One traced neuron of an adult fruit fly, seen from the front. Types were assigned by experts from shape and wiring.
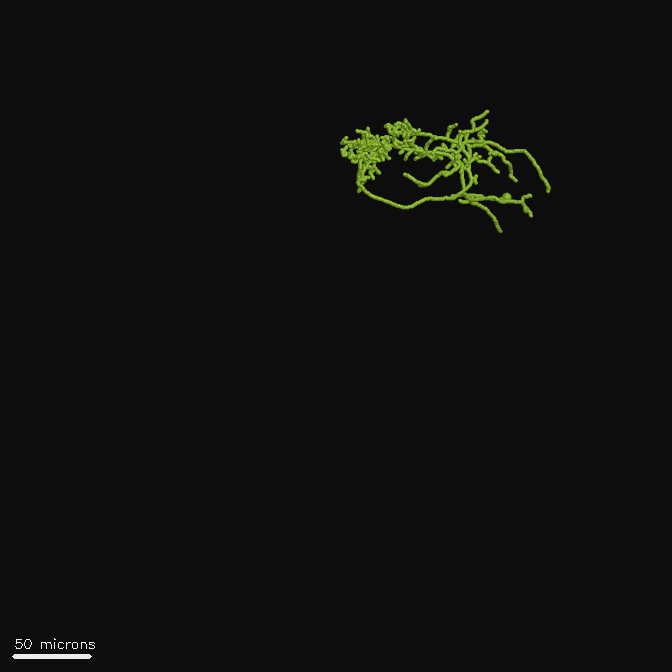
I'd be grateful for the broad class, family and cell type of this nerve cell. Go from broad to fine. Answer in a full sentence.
A central-brain intrinsic neuron of hemilineage SMPpv2_dorsal, type LPN_a.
